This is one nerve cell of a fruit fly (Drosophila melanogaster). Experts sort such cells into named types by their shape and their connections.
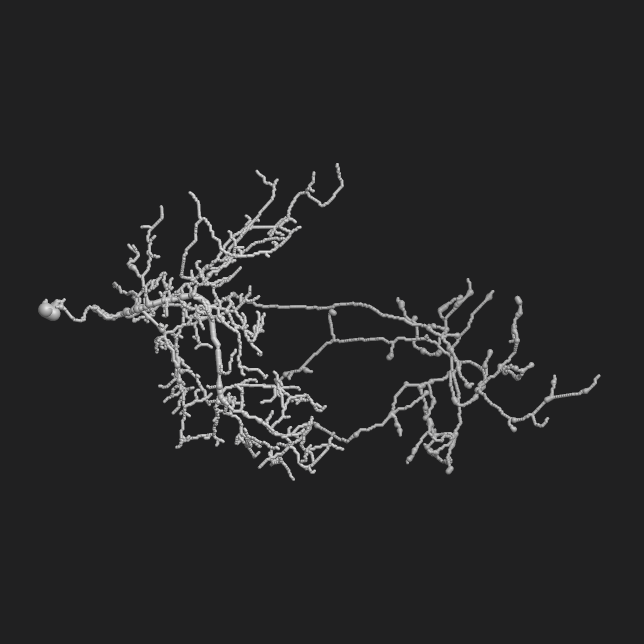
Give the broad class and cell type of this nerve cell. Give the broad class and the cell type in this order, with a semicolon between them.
central-brain intrinsic neuron; LAL181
